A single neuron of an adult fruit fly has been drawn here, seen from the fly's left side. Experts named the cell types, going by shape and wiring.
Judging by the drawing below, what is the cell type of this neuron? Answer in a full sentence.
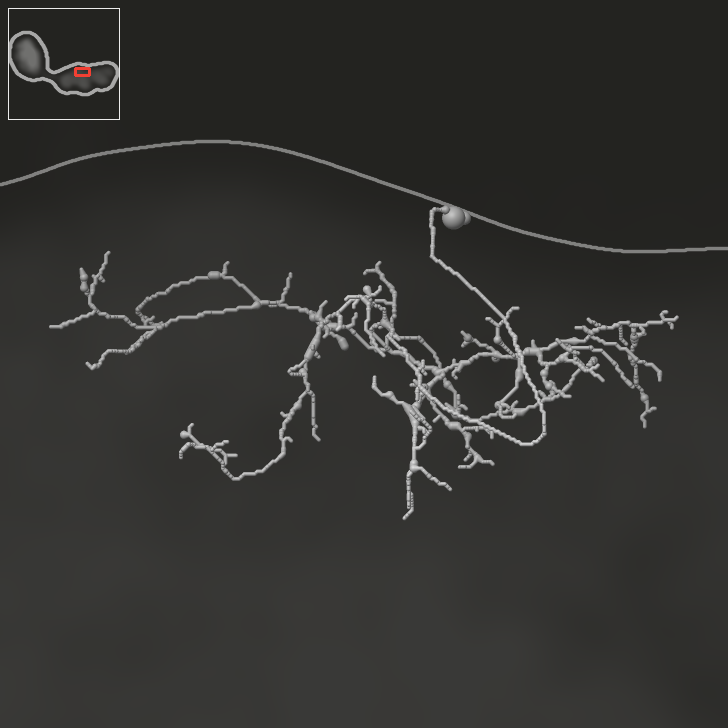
The cell type is IN11B022_e.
